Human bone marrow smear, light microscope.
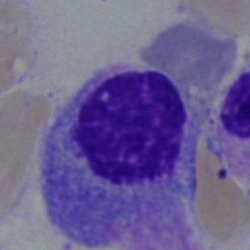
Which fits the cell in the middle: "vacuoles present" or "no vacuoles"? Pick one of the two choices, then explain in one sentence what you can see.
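No vacuoles. No clear vacuoles are seen in the cytoplasm.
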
